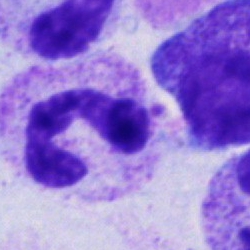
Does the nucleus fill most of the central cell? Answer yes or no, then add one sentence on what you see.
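No. The cytoplasm is abundant and pale pinkish-lilac.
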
